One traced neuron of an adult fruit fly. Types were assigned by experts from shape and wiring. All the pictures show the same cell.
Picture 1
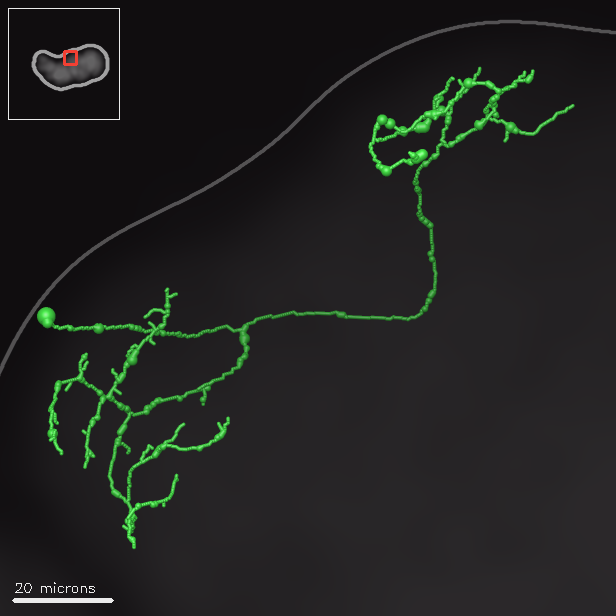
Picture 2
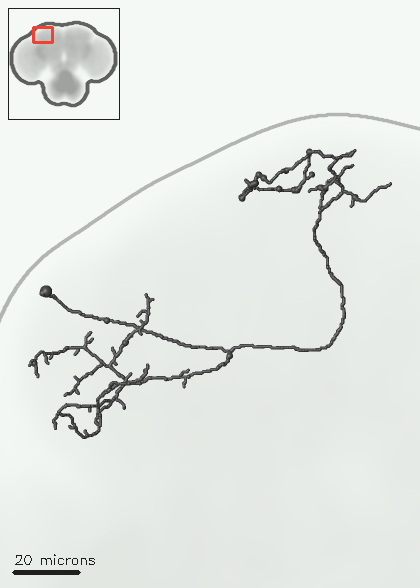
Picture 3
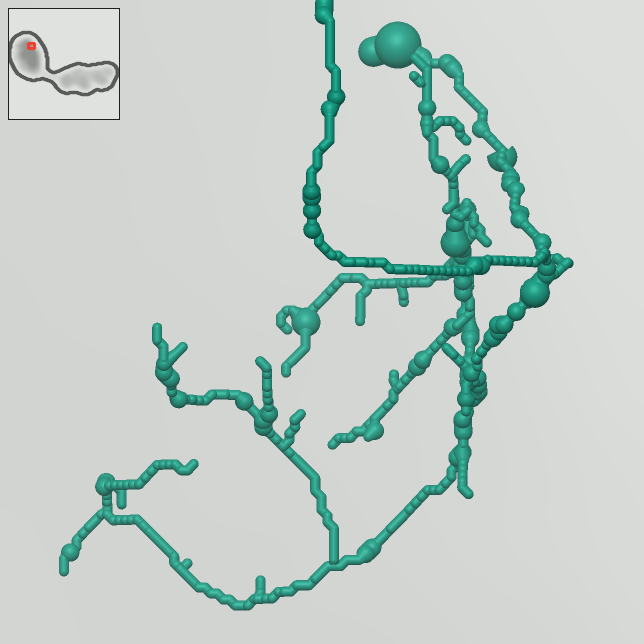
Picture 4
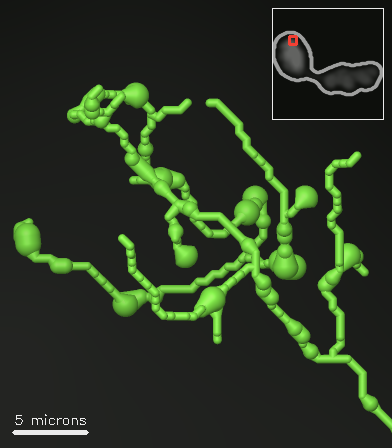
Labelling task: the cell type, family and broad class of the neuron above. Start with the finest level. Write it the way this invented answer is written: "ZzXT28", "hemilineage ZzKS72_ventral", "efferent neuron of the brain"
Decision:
"CB2148", "hemilineage LHp3", "central-brain intrinsic neuron"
